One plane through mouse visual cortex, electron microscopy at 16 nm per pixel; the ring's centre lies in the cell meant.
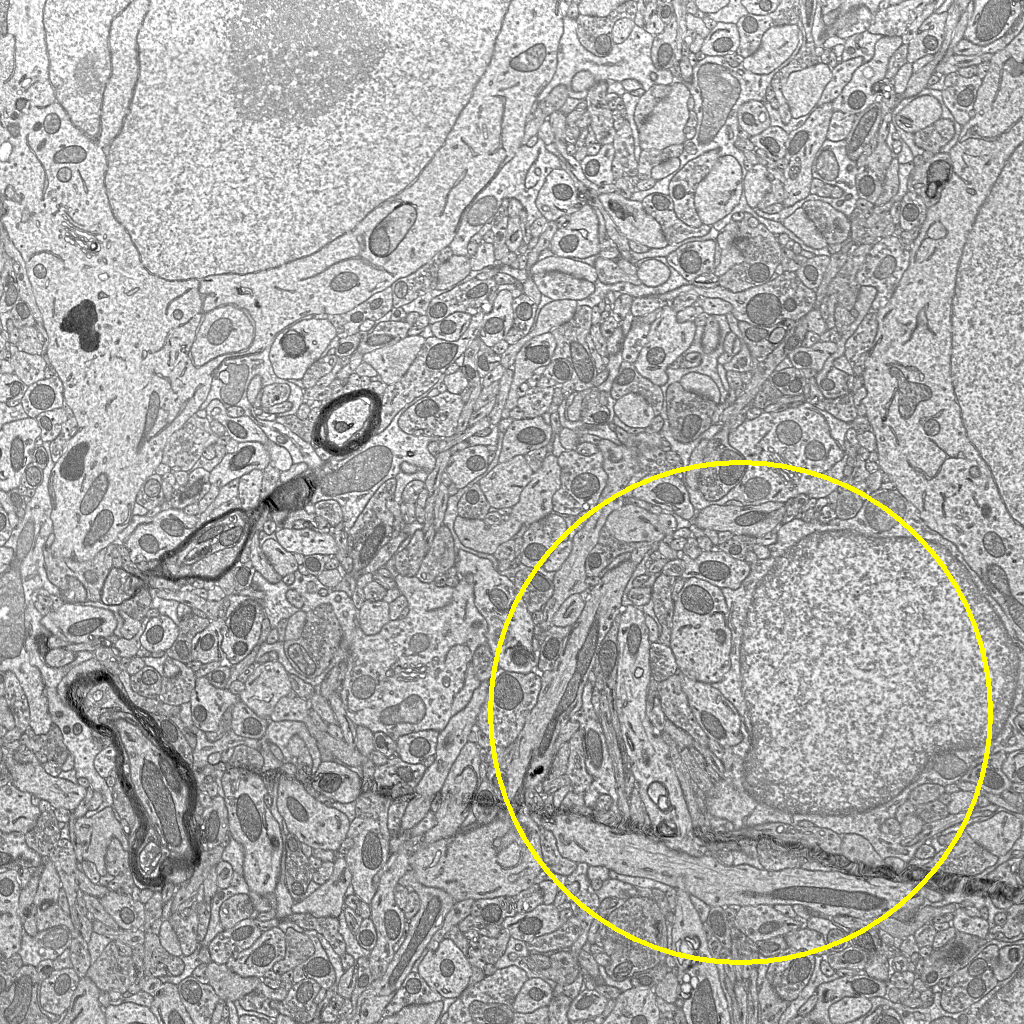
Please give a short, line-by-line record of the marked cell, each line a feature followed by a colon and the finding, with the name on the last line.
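Nucleus: large and rounded, smooth outline
Envelope: no deep infoldings to speak of
Chromatin: finely granular, spread evenly, no thick dark clumps along the envelope
Nucleolus: none distinct in this section
Call it: astrocyte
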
